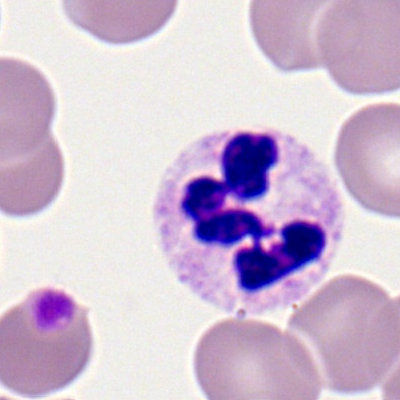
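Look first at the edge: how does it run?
Round and smooth all the way.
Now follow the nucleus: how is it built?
Several separate lobes, linked by thin strands.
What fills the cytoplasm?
Fine pinkish-lilac granules throughout, and no vacuoles.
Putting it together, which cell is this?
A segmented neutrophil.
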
